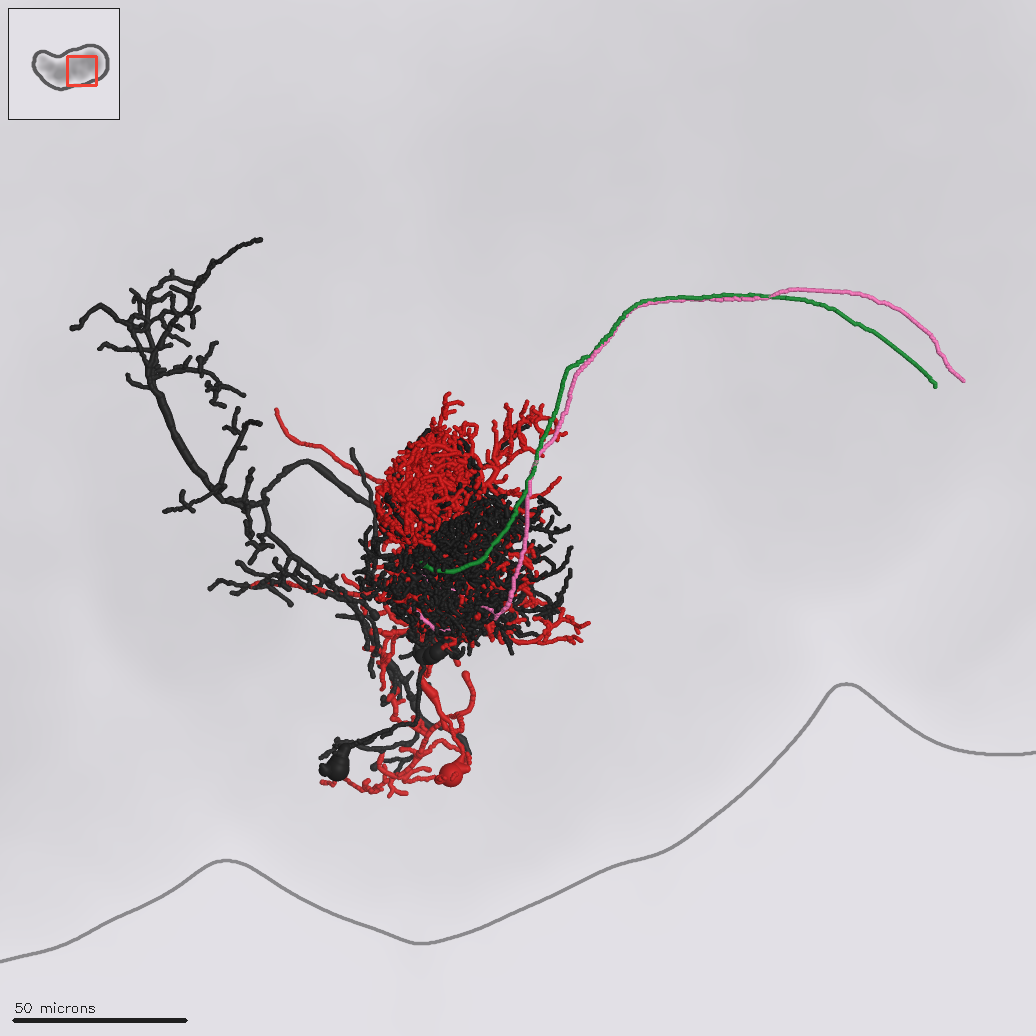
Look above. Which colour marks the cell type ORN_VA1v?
pink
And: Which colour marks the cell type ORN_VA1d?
green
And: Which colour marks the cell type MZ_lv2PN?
black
